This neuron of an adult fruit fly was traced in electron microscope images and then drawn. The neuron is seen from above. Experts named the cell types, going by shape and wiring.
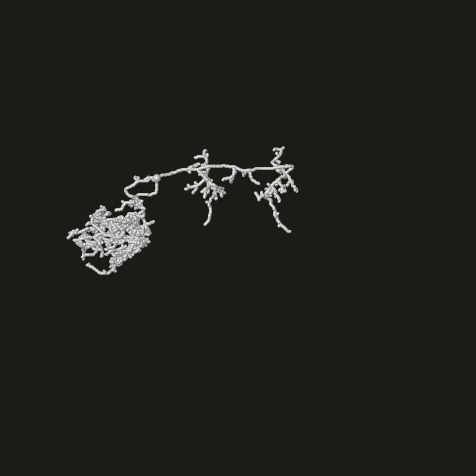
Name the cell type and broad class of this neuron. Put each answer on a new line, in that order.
SLP212_a
central-brain intrinsic neuron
